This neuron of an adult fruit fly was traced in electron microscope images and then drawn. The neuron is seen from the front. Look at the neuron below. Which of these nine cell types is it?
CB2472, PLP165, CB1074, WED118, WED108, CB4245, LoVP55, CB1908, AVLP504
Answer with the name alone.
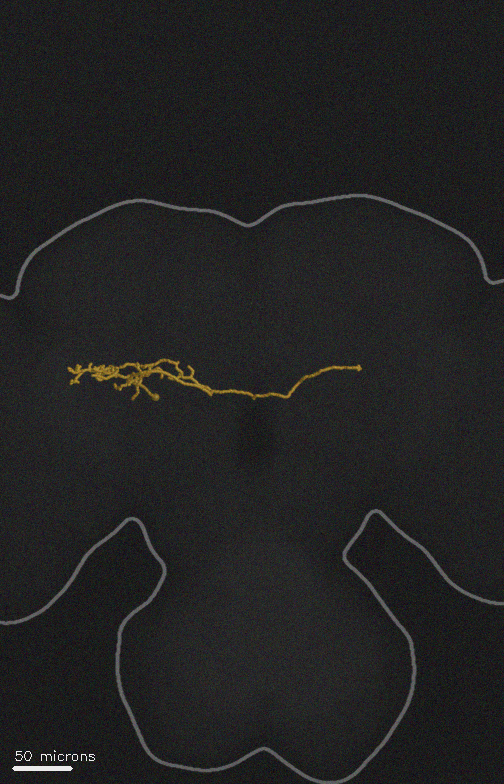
PLP165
